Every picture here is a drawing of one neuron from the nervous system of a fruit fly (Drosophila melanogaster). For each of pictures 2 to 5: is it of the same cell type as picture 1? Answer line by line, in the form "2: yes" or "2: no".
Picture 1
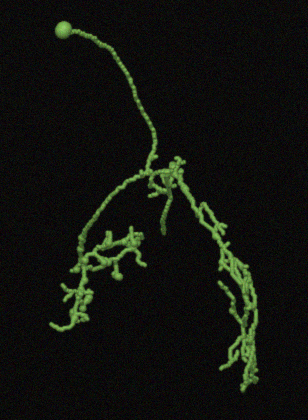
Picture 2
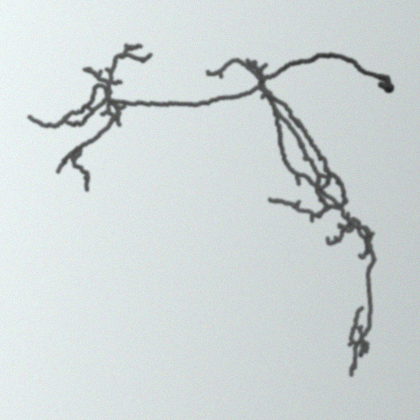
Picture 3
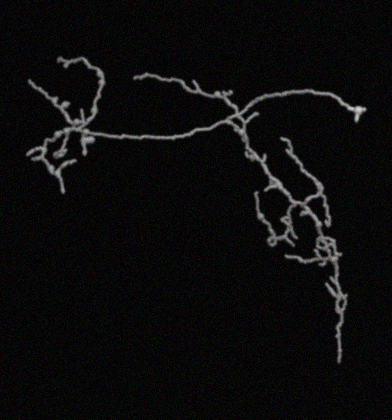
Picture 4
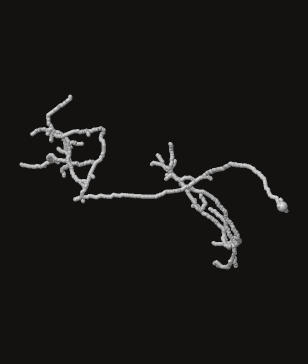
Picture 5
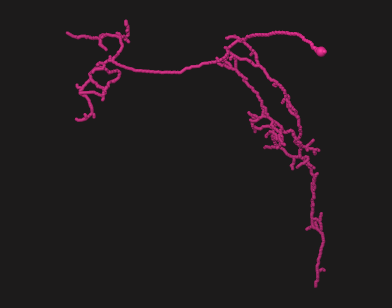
2: yes
3: yes
4: no
5: yes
